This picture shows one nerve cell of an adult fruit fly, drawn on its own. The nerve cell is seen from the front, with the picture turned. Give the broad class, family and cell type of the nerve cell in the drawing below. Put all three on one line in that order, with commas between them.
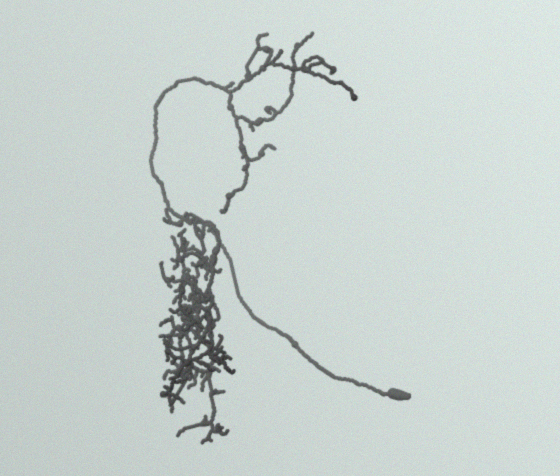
central-brain intrinsic neuron, hemilineage LHl4_posterior, PLP115_b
